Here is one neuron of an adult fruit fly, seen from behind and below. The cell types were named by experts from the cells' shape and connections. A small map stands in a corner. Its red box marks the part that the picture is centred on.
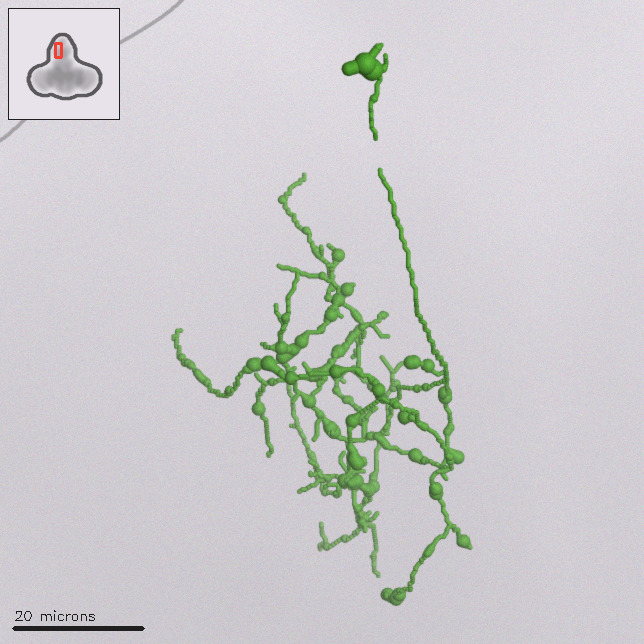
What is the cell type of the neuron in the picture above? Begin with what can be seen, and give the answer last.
The cell body is at the top of the picture. By the scale bar it is about 85 microns tall in this view. Dozens of branch ends can be seen. Its broad class is nerve-cord intrinsic neuron. The cell type is IN01B077_a.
